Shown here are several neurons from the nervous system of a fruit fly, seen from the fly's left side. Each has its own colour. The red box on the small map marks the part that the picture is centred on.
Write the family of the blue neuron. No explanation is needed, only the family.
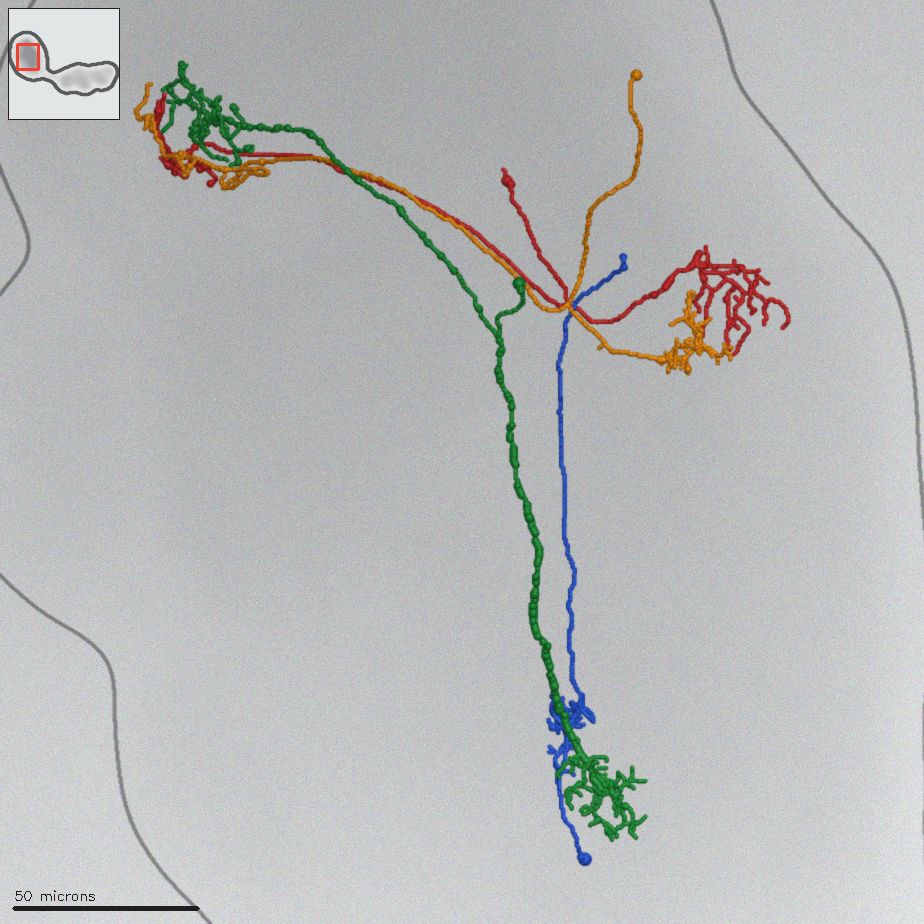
LoVP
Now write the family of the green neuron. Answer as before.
hemilineage VPNd2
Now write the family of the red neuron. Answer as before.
hemilineage VPNd2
